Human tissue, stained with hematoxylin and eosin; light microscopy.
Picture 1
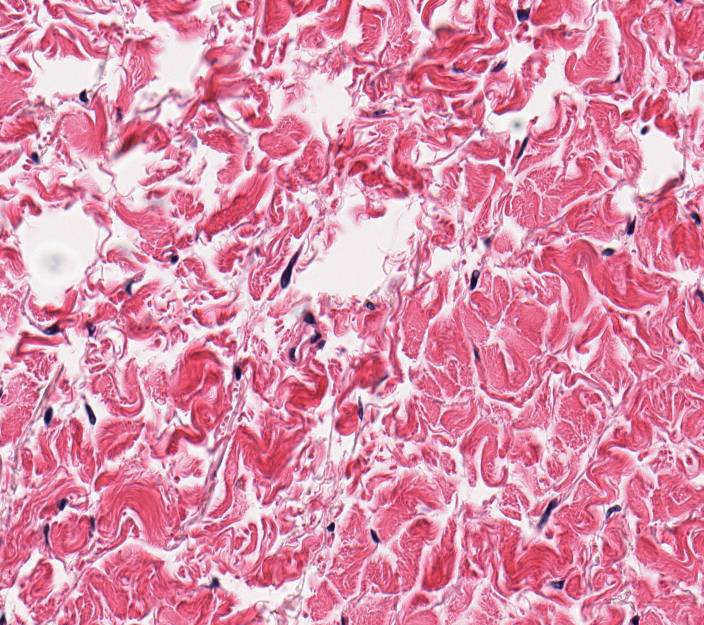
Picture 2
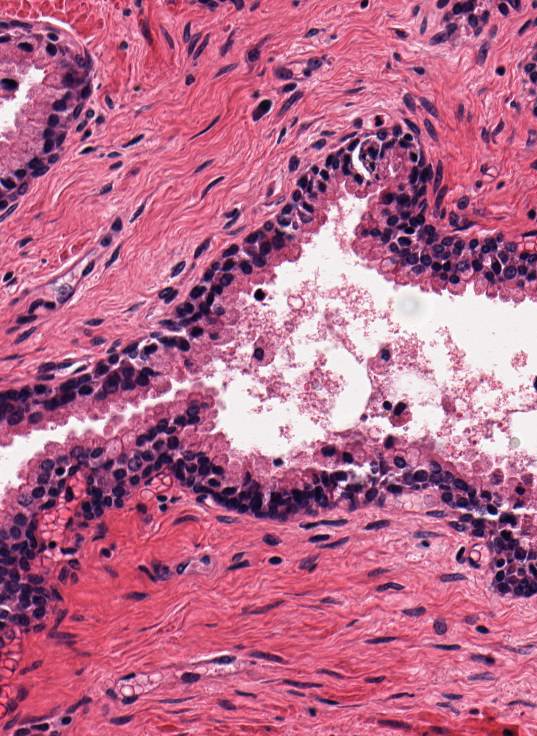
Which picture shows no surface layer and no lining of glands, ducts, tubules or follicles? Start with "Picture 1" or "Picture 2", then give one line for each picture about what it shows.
Picture 1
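Picture 1: No epithelium is present anywhere in the field.
Picture 2: A second lumen lined by epithelium lies at the upper left edge of the field.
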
